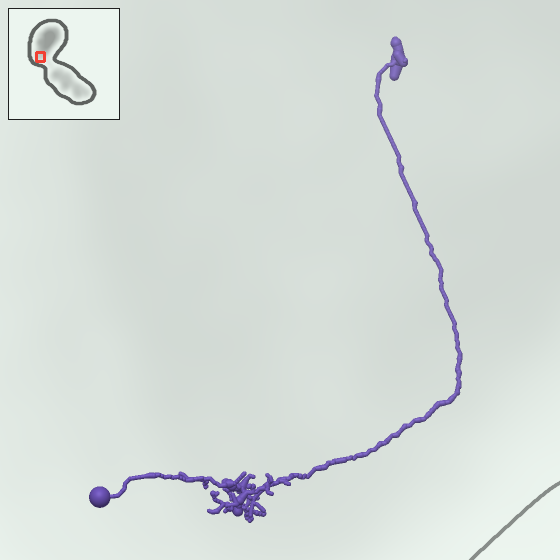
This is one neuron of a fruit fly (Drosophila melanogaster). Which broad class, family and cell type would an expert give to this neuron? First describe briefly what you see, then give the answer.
The cell body is at the lower left of the picture. As drawn here it is taller than it is wide. Its broad class is optic-lobe intrinsic neuron. Its family is Tm. It is of cell type Tm9.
